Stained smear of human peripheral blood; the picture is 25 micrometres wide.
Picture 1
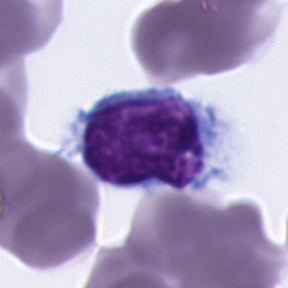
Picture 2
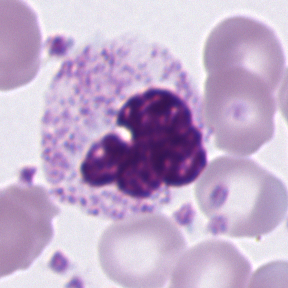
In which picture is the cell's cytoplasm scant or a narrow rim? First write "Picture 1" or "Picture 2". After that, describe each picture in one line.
Picture 1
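Picture 1: The cytoplasm is a scant pale blue rim around the nucleus.
Picture 2: The cytoplasm is plentiful and very pale.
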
